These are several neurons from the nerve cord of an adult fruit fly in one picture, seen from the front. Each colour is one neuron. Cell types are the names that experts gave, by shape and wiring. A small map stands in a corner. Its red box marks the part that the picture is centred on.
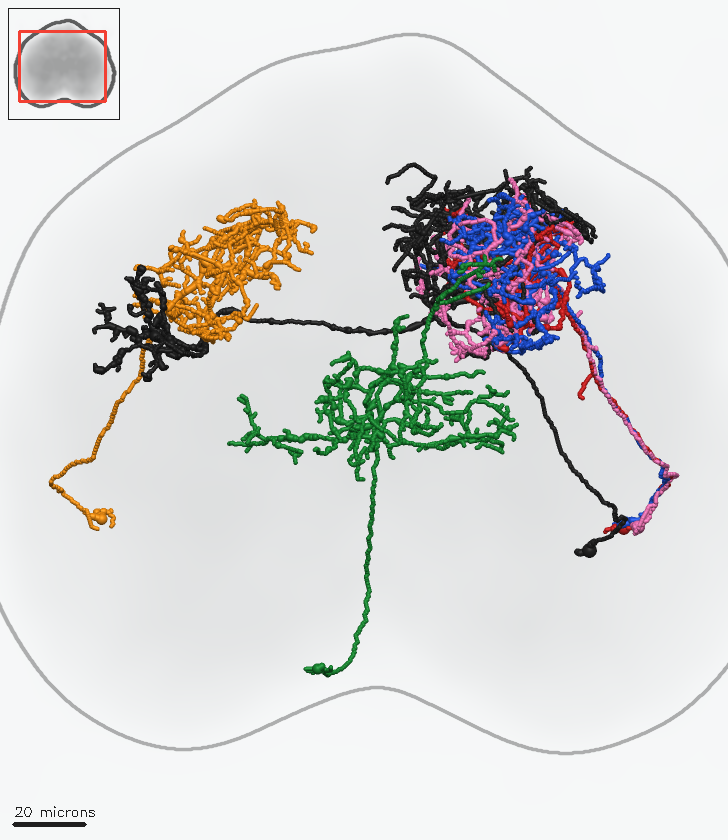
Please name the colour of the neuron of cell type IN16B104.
pink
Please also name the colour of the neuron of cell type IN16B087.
blue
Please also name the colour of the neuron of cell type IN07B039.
black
